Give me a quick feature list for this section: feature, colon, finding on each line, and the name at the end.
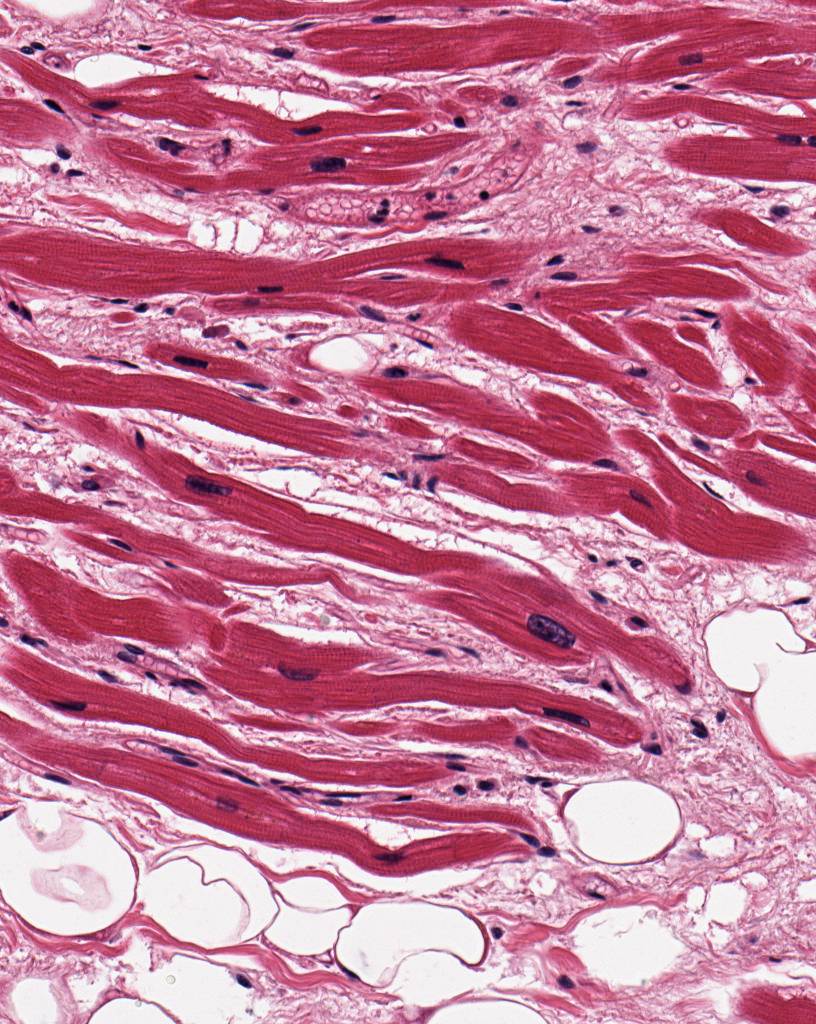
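Arrangement: muscle bundles running obliquely, upper left to lower right, across most of the field
Nuclei: central within the fibres
Branching: some fibres branch and join neighbours
Cytoplasm: deep red
Name: atrial appendage of the heart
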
